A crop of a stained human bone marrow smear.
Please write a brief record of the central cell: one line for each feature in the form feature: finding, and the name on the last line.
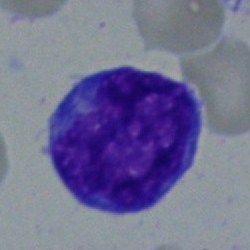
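Outline: roughly round, slightly flattened along the upper right
Chromatin: dark purple, coarsely clumped, small paler gaps between clumps
Cytoplasm: scanty deep blue rim, best seen along the left edge
Granules: none seen
Name: blast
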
